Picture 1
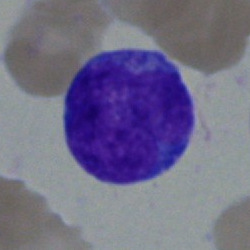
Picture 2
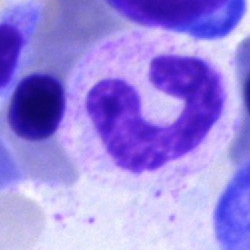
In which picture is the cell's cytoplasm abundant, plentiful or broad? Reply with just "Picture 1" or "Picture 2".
Picture 2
